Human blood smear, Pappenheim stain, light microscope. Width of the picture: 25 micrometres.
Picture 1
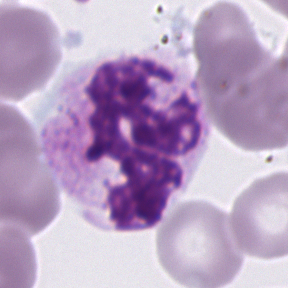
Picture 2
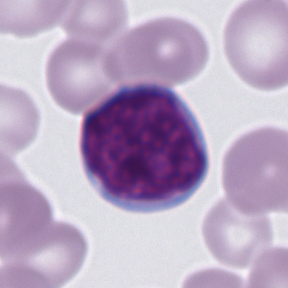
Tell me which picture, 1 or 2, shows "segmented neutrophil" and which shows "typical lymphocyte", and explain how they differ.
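Here we have a segmented neutrophil in picture 1 and a typical lymphocyte in picture 2. The clearest contrast is in the cytoplasm. In the segmented neutrophil it is pale pinkish-lilac rather than blue and filled with fine, small lilac granules.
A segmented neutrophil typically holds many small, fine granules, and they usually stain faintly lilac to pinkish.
In the typical lymphocyte, the cytoplasm is pale blue, shows no granules, and forms only a thin rim around the nucleus.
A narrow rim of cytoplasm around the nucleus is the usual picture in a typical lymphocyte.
Its measurements show the same thing: the lymphocyte is about 12 micrometres across, and its round nucleus is about 11 micrometres across.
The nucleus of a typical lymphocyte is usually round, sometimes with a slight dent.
Now look at the chromatin, which is alike in both. It is dark purple and coarsely clumped in the neutrophil, and coarse and clumped into darker patches in the lymphocyte.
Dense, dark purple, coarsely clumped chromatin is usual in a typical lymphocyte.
Neither nucleus shows a nucleolus.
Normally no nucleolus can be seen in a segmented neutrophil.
Lastly, both outlines are smooth: the neutrophil is roughly round, and the lymphocyte has no projections. The neutrophil's cytoplasm also shows no clear vacuoles.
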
